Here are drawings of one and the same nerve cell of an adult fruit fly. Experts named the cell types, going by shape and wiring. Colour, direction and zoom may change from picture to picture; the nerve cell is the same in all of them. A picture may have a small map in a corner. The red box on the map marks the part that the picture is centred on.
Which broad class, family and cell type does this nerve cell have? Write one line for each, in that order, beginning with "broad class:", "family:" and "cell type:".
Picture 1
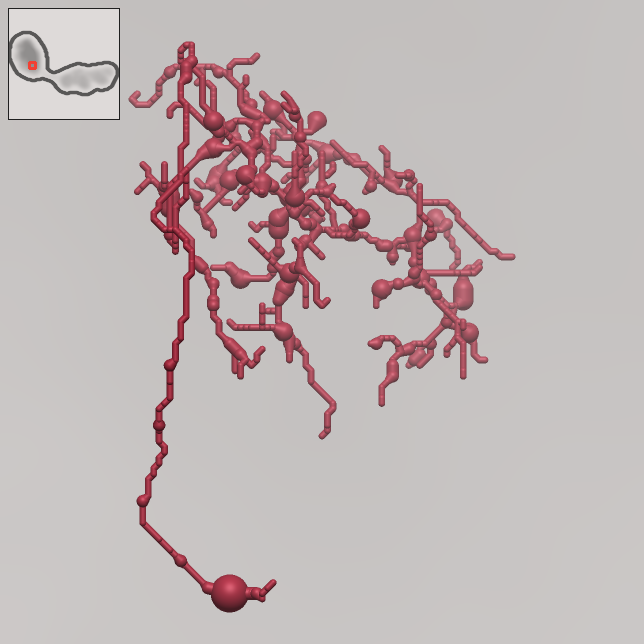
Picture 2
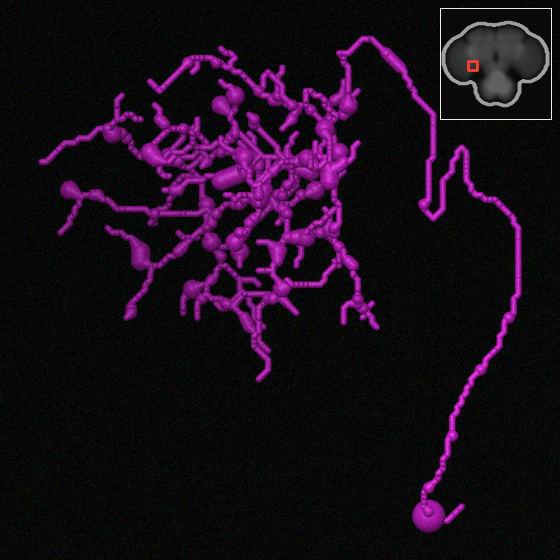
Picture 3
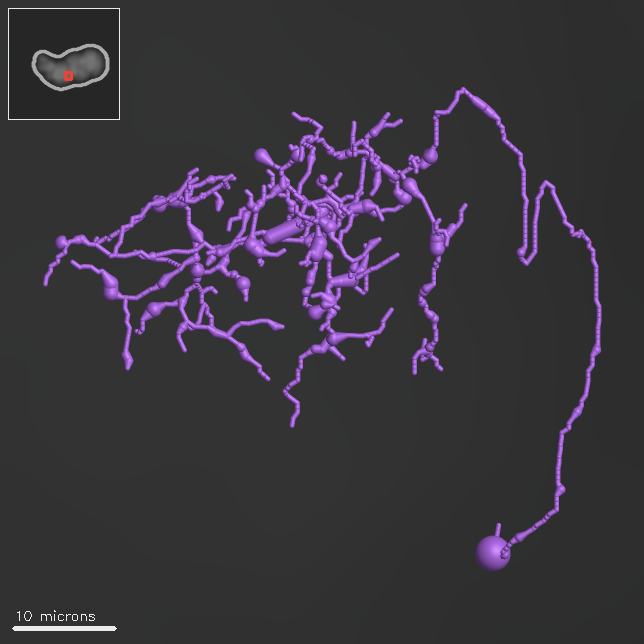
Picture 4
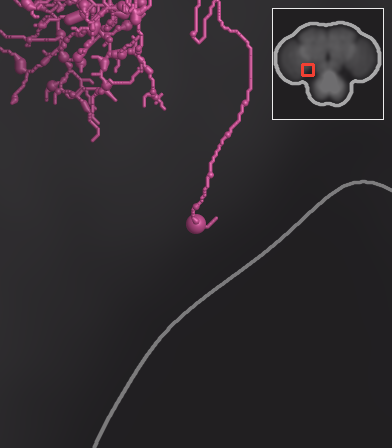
broad class: optic-lobe intrinsic neuron
family: Li
cell type: Li22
